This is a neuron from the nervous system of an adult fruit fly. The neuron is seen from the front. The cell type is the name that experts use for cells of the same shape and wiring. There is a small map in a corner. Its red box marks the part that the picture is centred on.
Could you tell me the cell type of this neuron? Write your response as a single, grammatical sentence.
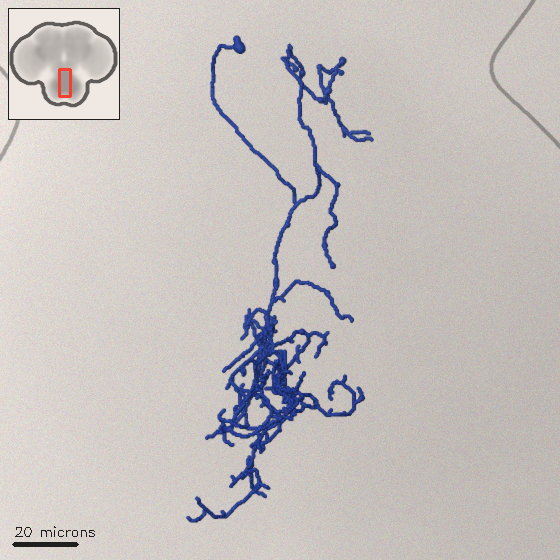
In terms of cell type, the neuron is IN23B096.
